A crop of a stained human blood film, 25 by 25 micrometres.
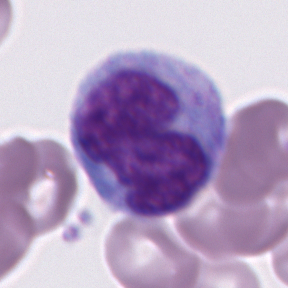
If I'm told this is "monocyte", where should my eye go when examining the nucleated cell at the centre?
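Two things here line up with what you'd expect of a monocyte.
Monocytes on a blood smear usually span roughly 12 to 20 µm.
This cell, at about 14 micrometres across, sits within that range.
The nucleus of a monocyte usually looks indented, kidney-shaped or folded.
Here it is deeply indented, which gives it a folded, lobed shape. Beyond that: a roughly round outline with a smooth edge, a nucleus filling about 60% of the cell's area, a cytoplasm rim widest at the upper right, and no coarse or prominent granules.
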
